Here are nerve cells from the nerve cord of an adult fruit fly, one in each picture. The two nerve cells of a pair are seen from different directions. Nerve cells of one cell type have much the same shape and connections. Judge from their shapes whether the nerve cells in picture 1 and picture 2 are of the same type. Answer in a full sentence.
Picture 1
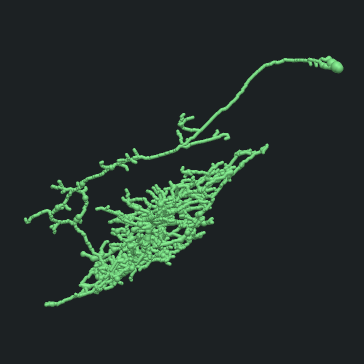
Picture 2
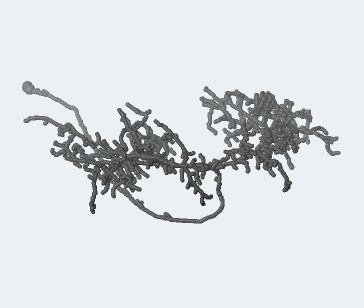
They are of the same cell type.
